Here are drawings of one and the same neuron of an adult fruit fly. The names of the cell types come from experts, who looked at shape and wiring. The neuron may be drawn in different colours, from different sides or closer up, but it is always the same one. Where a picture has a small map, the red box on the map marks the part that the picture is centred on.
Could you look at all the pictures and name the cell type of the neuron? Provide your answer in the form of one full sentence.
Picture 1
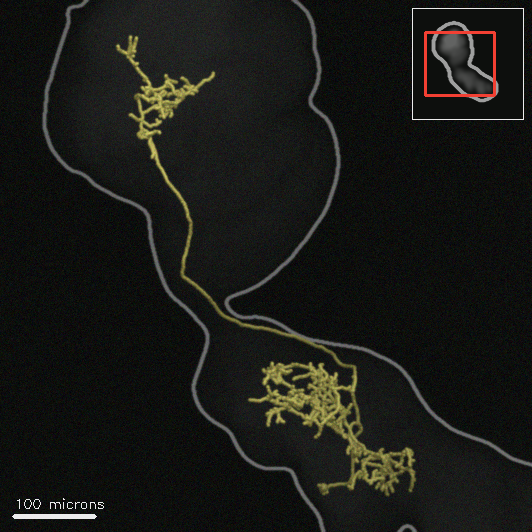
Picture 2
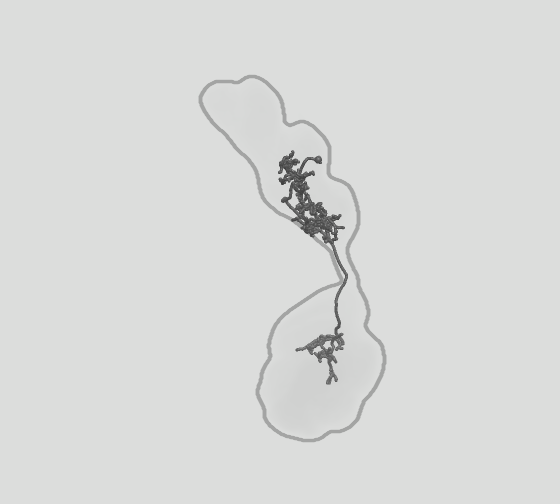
This neuron is categorized as cell type AN06B011.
